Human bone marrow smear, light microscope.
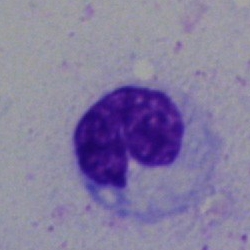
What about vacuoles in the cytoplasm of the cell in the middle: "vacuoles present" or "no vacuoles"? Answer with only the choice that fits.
Vacuoles present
